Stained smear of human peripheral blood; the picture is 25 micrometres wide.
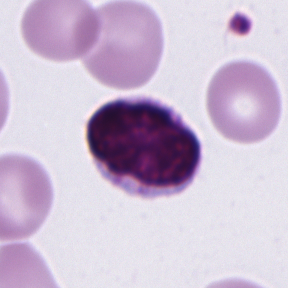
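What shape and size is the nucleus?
Oval, about 10 by 7 micrometres, filling about 80% of the cell's area.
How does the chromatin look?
Dark purple and coarsely clumped.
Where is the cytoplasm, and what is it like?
Mainly a narrow crescent along the lower edge of the cell, pale bluish-lilac, with no vacuoles.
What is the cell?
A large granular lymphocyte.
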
